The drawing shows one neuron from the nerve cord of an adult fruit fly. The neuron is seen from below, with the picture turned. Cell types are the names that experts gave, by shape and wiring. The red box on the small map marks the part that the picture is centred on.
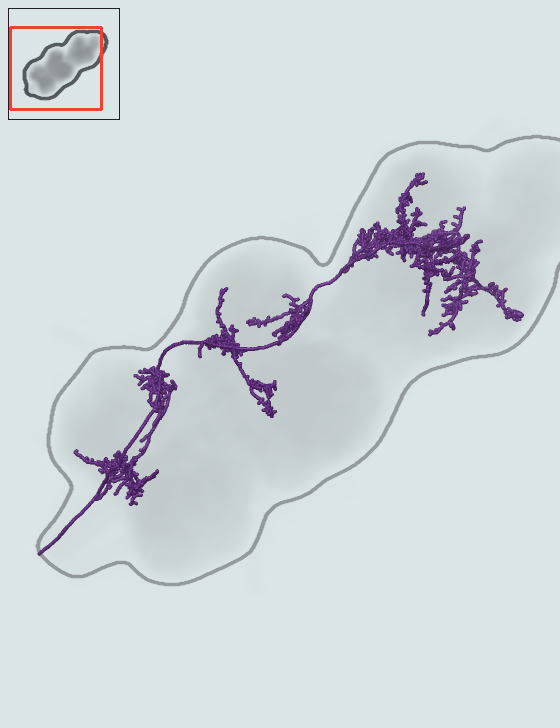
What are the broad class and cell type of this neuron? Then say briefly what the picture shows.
Its broad class is ascending neuron. The cell type is ANXXX024. The picture shows dozens of branch ends. As drawn here it is wider than it is tall.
